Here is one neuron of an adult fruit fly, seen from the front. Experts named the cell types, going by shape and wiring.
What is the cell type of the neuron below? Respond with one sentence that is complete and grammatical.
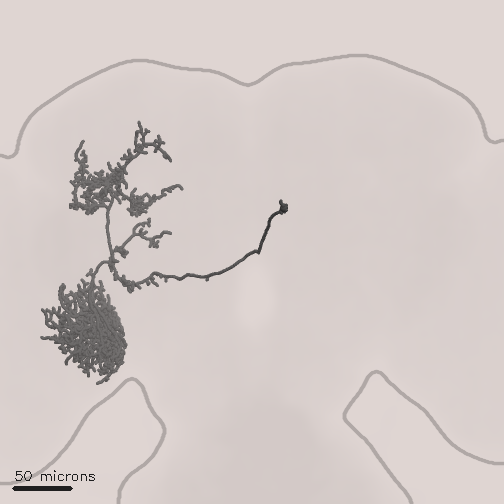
It is the cell type LT46 to which this neuron belongs.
